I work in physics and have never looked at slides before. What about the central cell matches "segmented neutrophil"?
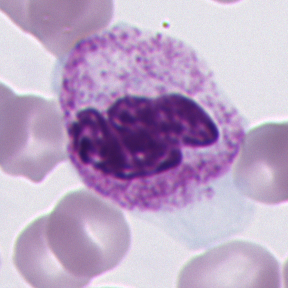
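That one's a segmented neutrophil, and the nucleus fits it: irregular and folded, with several lobes.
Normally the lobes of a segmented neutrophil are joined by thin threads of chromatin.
In this cell the lobes overlap one another, and the elongated nucleus stretches across the cell from left to right. There's plenty of cytoplasm, with its widest band sitting above the nucleus. Lots of fine purple granules are scattered through it.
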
